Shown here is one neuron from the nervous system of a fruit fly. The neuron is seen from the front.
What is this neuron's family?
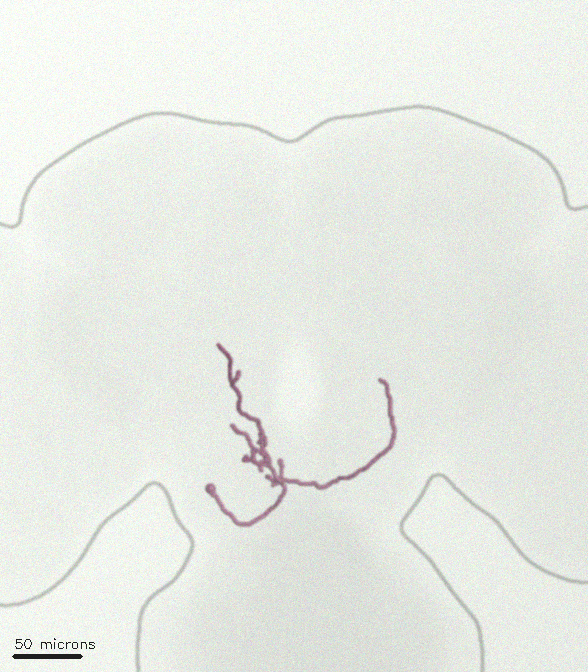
hemilineage LB19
